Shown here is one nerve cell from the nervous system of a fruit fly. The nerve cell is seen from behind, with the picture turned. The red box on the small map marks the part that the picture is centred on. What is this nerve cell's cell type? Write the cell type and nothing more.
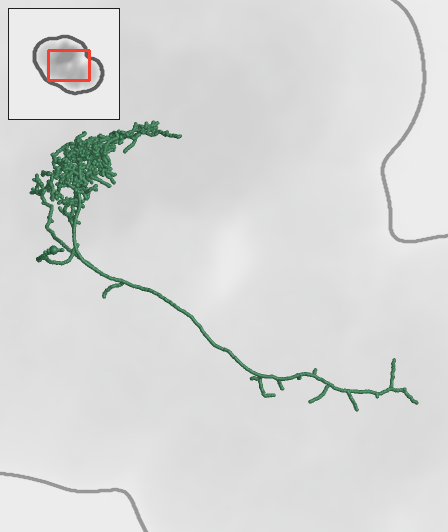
WED116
